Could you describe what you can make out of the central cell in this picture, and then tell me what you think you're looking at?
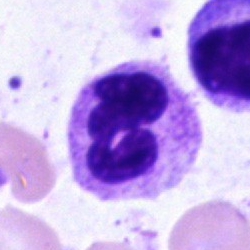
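First, the outline: roughly round. Second, the chromatin: dense and dark purple. Third, the cytoplasm: a pale lilac rim surrounding the nucleus on all sides, holding fine lilac granules. Conclusion: segmented neutrophil.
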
